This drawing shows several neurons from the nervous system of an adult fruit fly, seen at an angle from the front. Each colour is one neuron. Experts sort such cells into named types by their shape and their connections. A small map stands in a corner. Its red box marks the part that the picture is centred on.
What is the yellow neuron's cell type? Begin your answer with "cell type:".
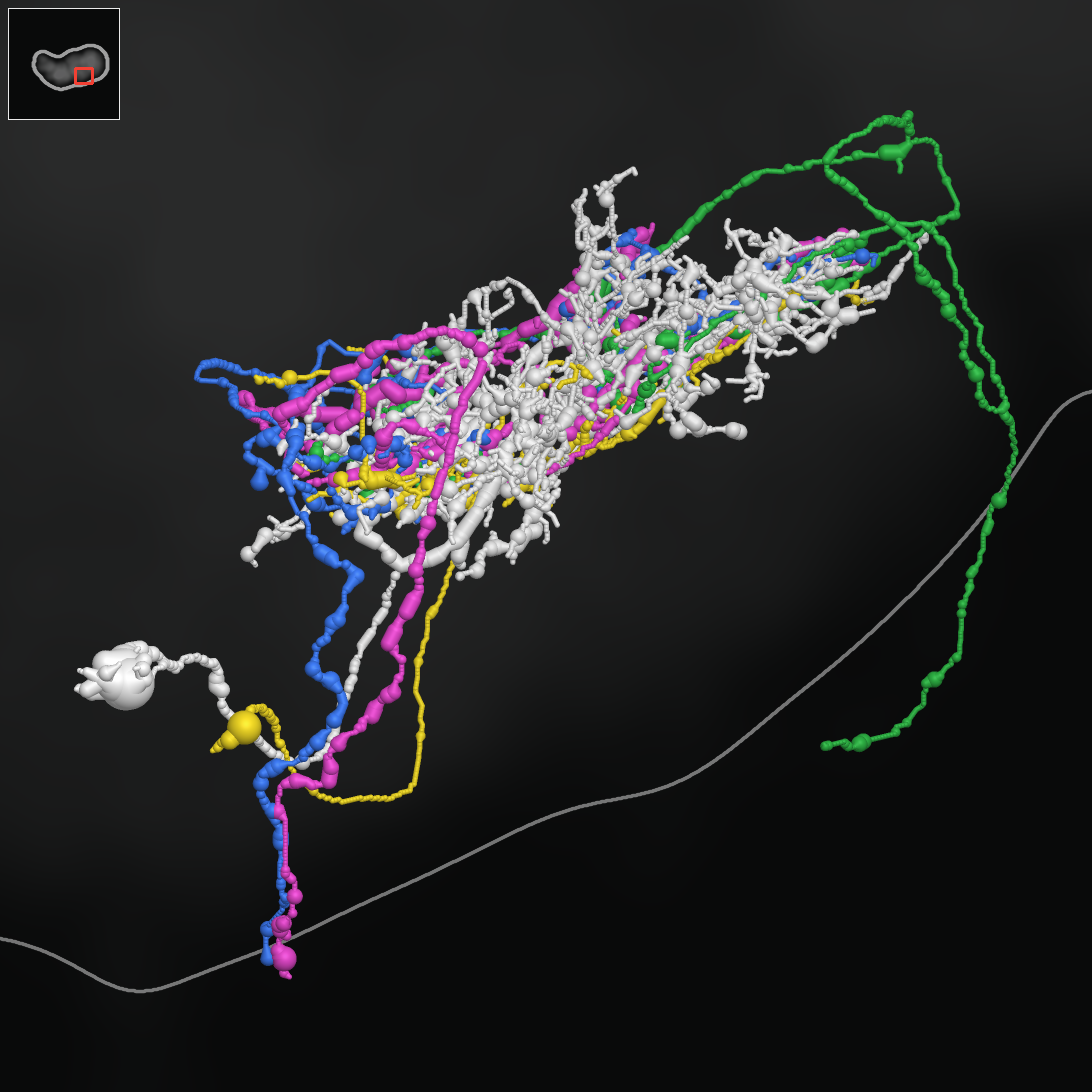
cell type: GNG425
